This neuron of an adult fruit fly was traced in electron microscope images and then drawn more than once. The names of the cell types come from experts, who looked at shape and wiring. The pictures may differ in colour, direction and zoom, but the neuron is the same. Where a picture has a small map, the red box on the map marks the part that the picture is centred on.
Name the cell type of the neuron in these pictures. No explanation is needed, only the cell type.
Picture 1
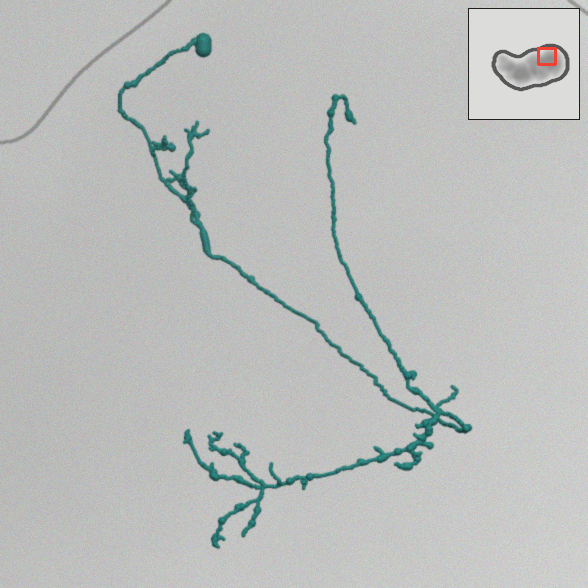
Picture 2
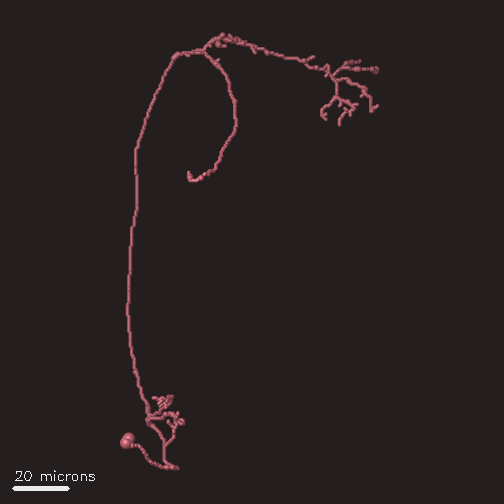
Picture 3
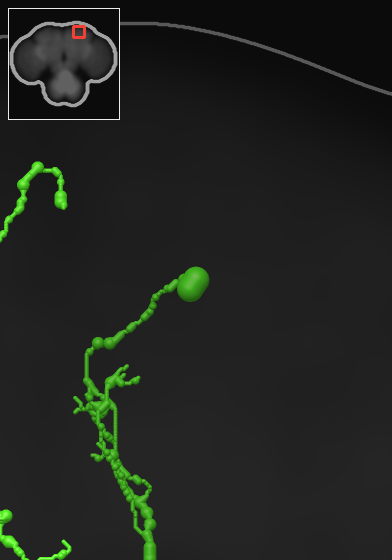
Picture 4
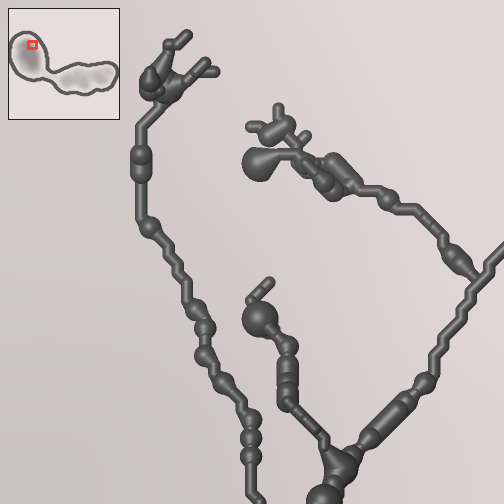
KCa'b'-ap1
